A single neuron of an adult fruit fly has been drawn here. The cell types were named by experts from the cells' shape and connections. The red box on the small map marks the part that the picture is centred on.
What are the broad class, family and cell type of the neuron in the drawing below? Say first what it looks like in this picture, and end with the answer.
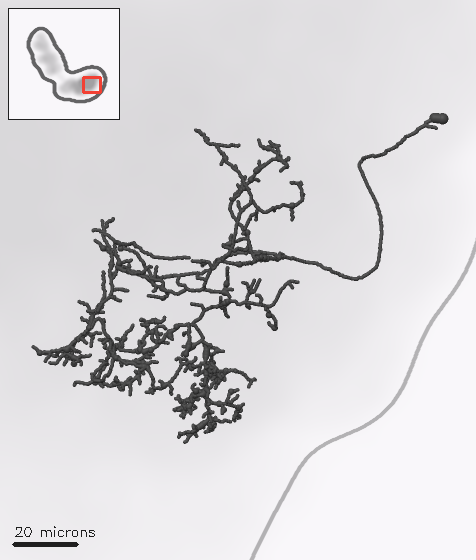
The cell body can be seen at the upper right of the picture. From left to right in the picture it spans about 130 microns. This is a central-brain intrinsic neuron. Its family is hemilineage VLPl4_anterior. The cell type is AVLP427.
